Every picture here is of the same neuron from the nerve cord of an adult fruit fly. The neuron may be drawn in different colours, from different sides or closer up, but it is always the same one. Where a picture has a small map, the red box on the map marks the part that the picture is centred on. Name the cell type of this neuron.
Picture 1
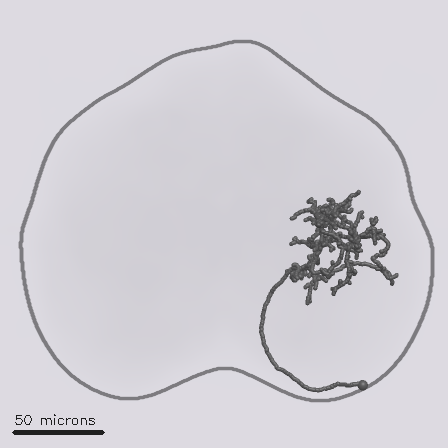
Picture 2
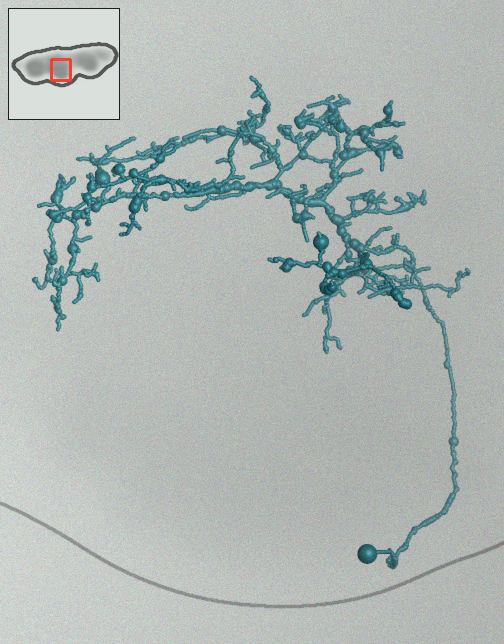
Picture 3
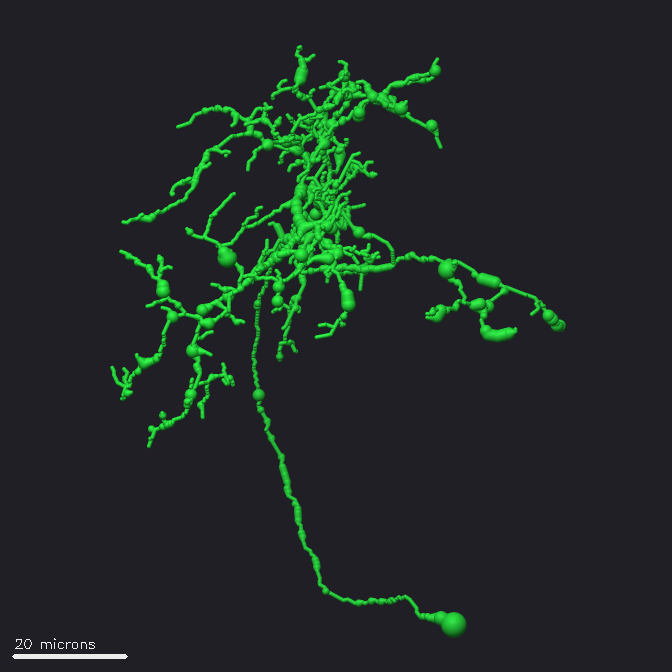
IN04B092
